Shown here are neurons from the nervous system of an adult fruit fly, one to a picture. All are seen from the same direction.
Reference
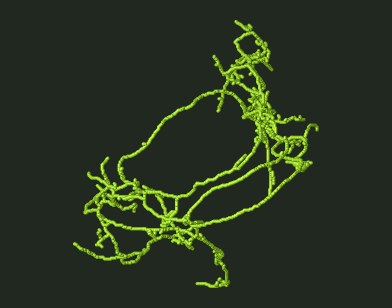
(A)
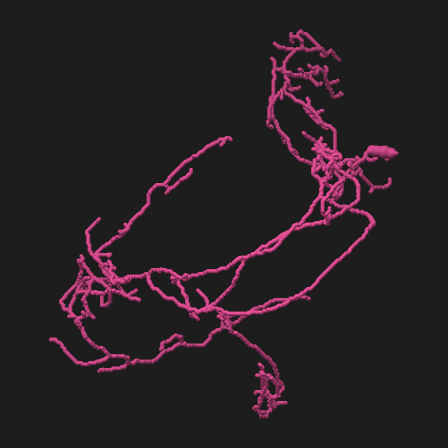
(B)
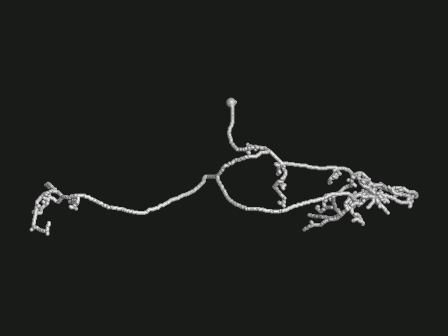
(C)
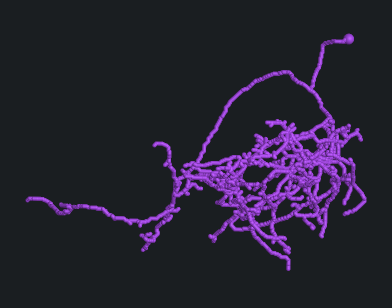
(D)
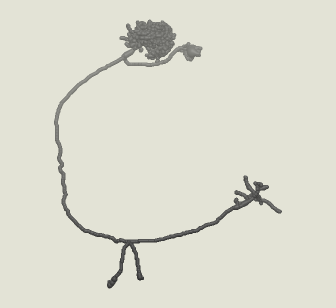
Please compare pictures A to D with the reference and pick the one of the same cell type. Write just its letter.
A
